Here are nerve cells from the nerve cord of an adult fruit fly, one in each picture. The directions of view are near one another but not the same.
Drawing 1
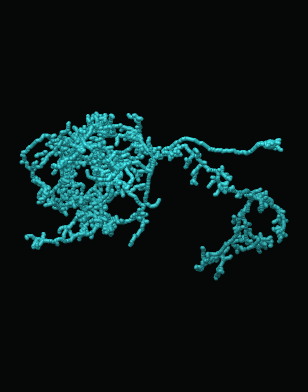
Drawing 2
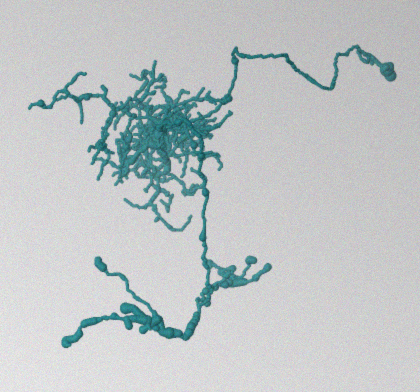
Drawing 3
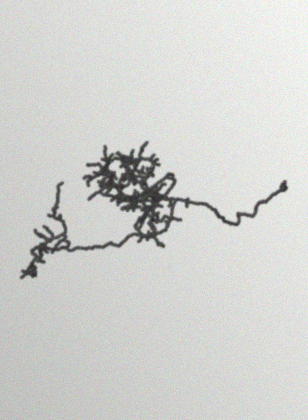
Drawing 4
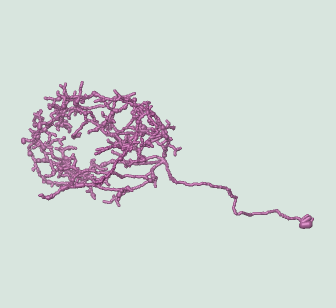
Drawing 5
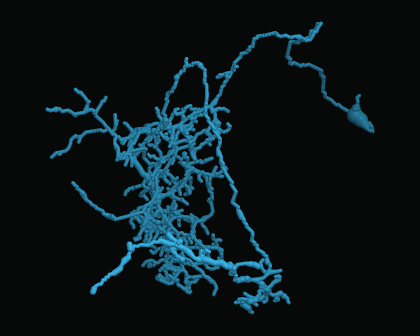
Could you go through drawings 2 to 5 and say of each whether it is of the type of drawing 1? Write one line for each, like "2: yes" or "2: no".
2: no
3: no
4: no
5: no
